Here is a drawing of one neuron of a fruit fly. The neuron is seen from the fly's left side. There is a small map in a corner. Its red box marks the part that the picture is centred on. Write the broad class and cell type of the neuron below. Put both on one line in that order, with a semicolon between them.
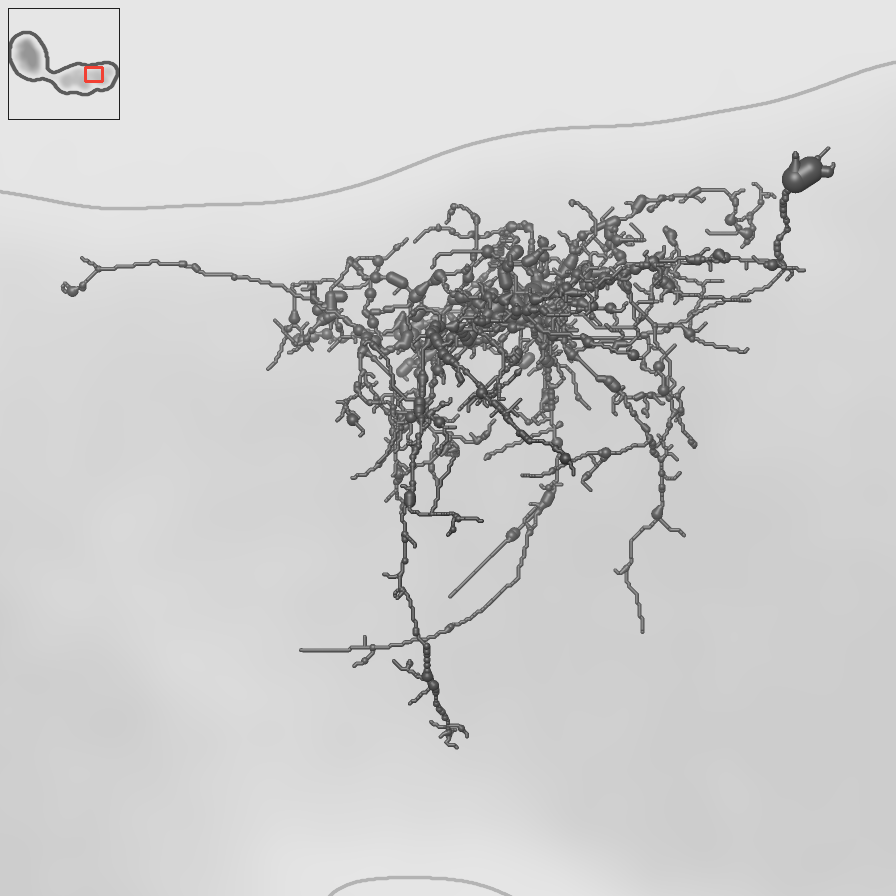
nerve-cord intrinsic neuron; INXXX159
